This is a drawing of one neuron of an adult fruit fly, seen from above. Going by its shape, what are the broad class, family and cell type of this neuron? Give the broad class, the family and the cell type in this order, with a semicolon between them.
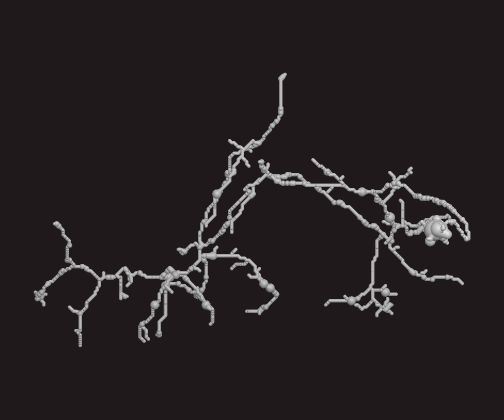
central-brain intrinsic neuron; hemilineage CLp1; CL173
